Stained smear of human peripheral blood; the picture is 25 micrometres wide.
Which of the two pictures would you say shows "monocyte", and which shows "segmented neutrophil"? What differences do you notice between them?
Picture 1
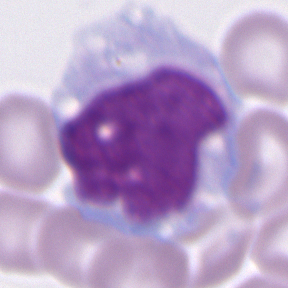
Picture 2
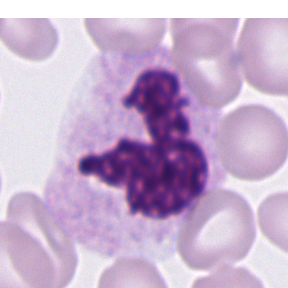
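Assignment: the first picture holds the monocyte, the second the segmented neutrophil. Nucleus: the monocyte's is irregular, about 15 by 13 micrometres, with notches cutting into its lower edge and two small white spots lying over it; the segmented neutrophil's has a narrow tapering extension pointing left. Chromatin: in the segmented neutrophil, dark purple and coarsely clumped with small lighter gaps. Cytoplasm: in the monocyte, a broad pale blue-grey rim around the nucleus, widest above it, with the cell's upper border faint and irregular; in the segmented neutrophil, pale lilac-grey with fine, dust-like pinkish-violet granules scattered through it.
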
